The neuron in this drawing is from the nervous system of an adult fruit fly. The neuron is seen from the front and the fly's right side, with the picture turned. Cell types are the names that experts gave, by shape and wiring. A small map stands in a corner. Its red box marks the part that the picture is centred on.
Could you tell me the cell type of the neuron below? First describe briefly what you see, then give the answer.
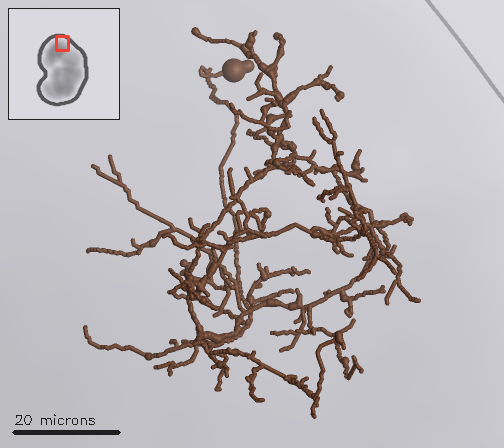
The cell body can be seen at the top of the picture. By the scale bar it is about 75 microns tall in this view. The picture shows dozens of branch ends. Its broad class is nerve-cord intrinsic neuron. The cell type is IN21A061.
